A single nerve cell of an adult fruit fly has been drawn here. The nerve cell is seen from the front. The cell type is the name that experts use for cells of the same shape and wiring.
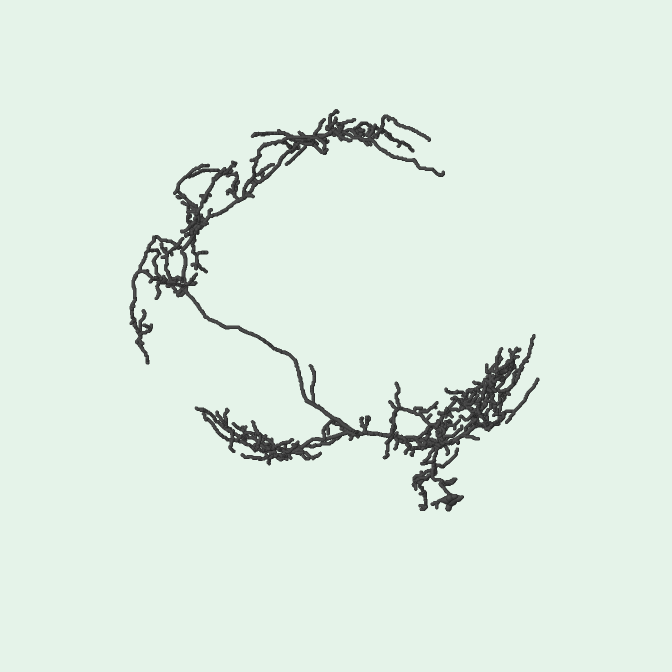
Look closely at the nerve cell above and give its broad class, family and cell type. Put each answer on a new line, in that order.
nerve-cord intrinsic neuron
hemilineage 10B
IN10B023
